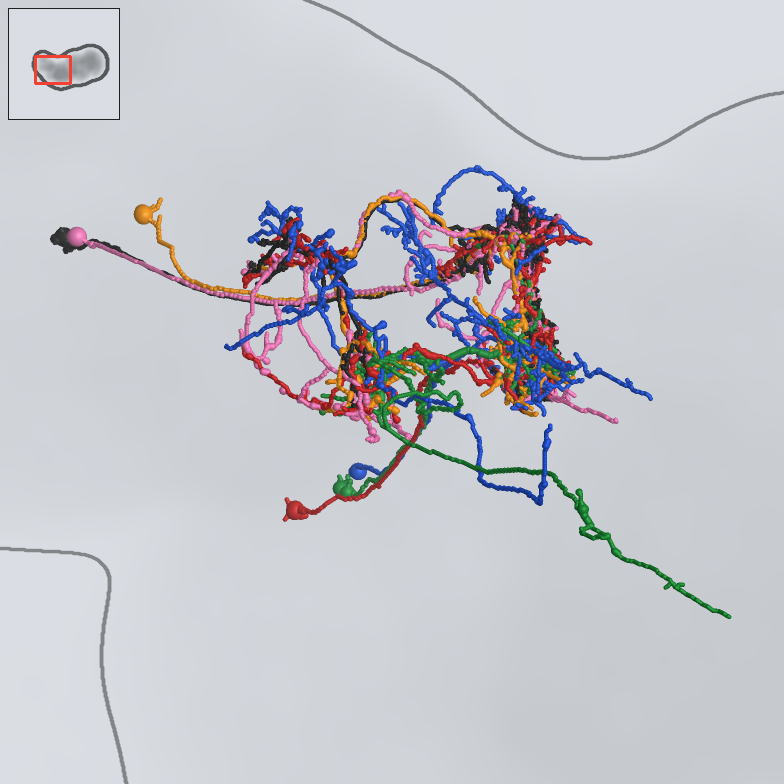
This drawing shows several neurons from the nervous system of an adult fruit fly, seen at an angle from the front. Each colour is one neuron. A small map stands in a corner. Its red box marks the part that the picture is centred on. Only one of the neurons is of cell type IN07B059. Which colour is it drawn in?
green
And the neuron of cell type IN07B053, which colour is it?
red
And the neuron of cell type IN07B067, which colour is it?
blue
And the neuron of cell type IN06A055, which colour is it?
orange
